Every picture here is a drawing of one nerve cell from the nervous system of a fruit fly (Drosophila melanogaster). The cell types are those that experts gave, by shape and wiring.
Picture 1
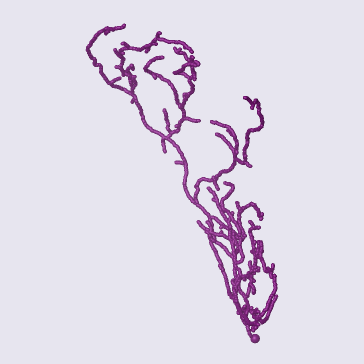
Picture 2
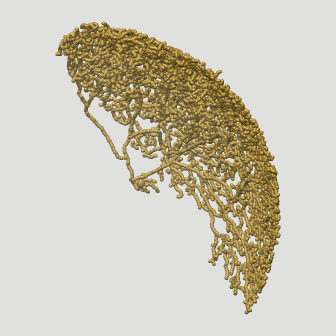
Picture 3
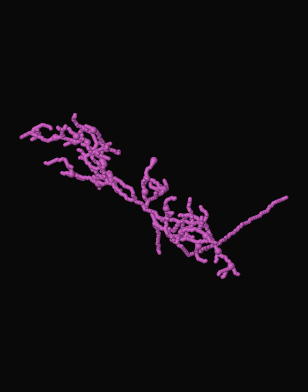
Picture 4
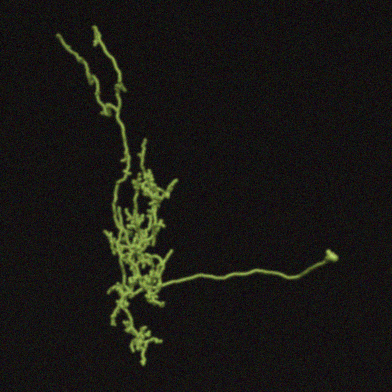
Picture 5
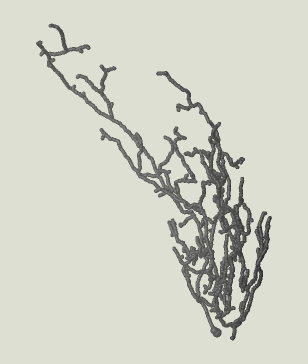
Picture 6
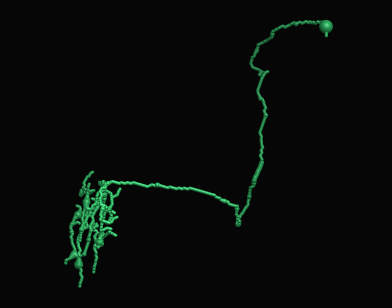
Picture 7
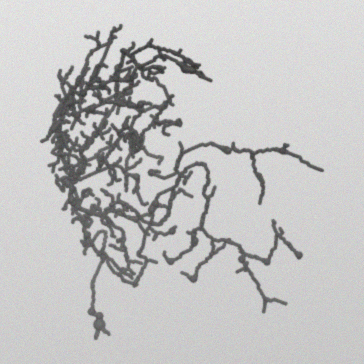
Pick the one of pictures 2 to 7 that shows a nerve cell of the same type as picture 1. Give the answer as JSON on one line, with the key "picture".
{"picture": 5}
